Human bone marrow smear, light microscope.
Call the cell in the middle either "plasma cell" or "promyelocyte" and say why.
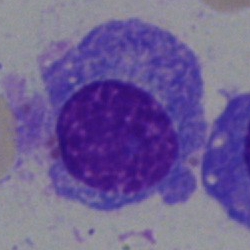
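Plasma cell. Decisive is the chromatin, dark purple and coarsely clumped with small pale spaces between the clumps.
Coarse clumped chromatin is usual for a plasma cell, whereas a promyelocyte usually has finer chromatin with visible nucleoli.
The nucleus sits off-centre, toward the lower part of the cell. Abundant blue cytoplasm, mottled and uneven in texture, is widest above the nucleus.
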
